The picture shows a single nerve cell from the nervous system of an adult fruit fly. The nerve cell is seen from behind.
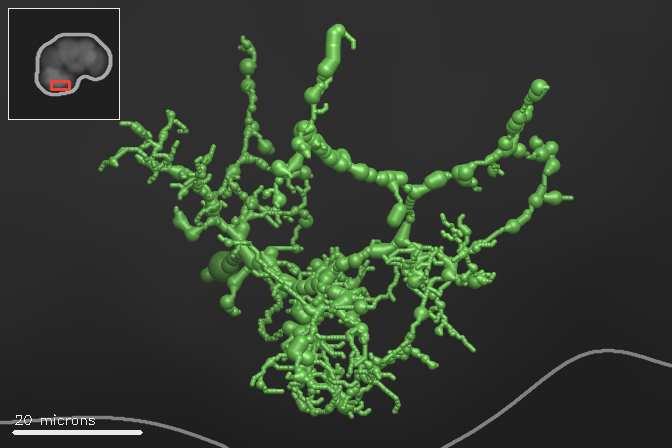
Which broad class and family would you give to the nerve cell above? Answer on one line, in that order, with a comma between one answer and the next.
nerve-cord intrinsic neuron, hemilineage 13B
